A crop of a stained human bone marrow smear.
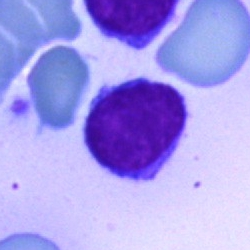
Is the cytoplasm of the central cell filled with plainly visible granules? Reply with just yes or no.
No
